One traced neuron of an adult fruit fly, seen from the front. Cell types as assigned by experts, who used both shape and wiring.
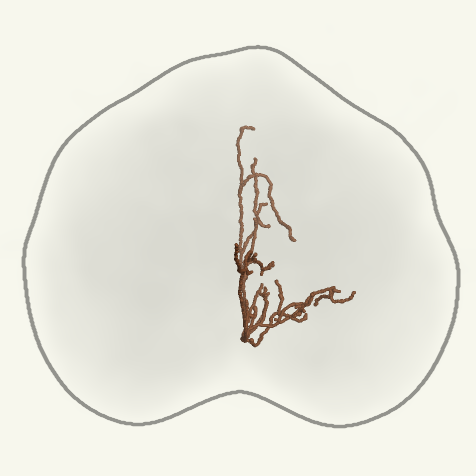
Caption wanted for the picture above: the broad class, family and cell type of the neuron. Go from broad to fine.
descending neuron; DNp; DNp29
